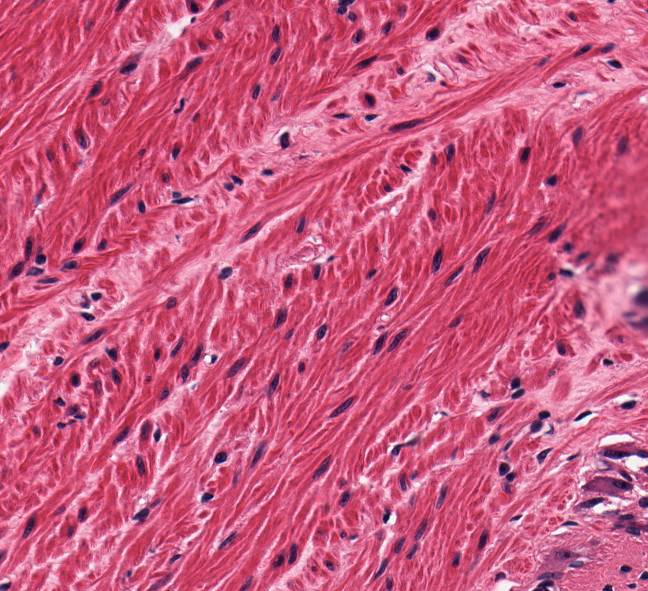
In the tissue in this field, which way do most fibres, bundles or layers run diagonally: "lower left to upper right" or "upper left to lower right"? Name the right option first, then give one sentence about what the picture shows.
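Lower left to upper right. The field is filled with bundles of smooth muscle cells running diagonally from lower left to upper right.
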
